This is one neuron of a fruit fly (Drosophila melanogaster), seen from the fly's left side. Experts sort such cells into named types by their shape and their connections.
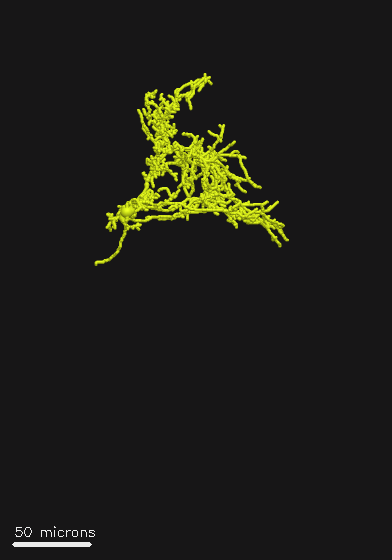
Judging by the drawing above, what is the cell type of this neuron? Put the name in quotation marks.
"CL069"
